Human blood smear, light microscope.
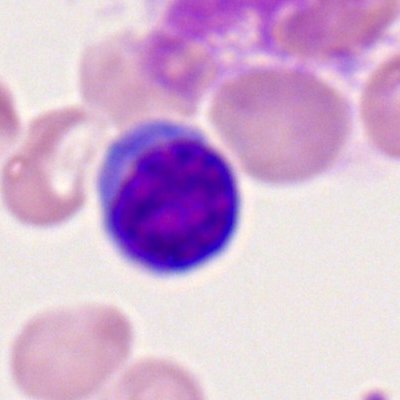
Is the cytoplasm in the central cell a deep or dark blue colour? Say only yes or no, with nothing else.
Yes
